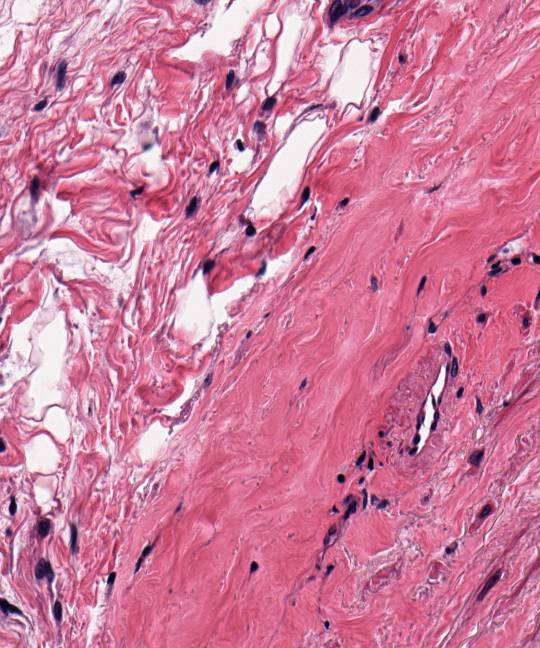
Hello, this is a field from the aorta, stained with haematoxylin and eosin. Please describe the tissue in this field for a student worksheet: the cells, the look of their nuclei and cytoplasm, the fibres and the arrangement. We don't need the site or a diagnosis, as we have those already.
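A band of dense, closely packed collagen runs diagonally from lower left toward upper right. In the upper left the collagen is looser, its wavy bundles separated by white clefts. The bundles stain pink with eosin and are wavy rather than straight. Cells are sparse and scattered, with small, dark, mostly elongated nuclei, as in fibroblasts.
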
